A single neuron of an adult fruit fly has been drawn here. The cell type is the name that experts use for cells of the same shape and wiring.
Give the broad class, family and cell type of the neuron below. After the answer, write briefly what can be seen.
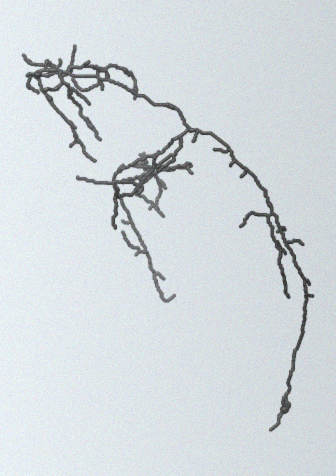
It is a central-brain intrinsic neuron. The family is hemilineage SLPpl3. The cell type is CB1987. The cell body can be seen at the lower right of the picture. The picture shows dozens of branch ends.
